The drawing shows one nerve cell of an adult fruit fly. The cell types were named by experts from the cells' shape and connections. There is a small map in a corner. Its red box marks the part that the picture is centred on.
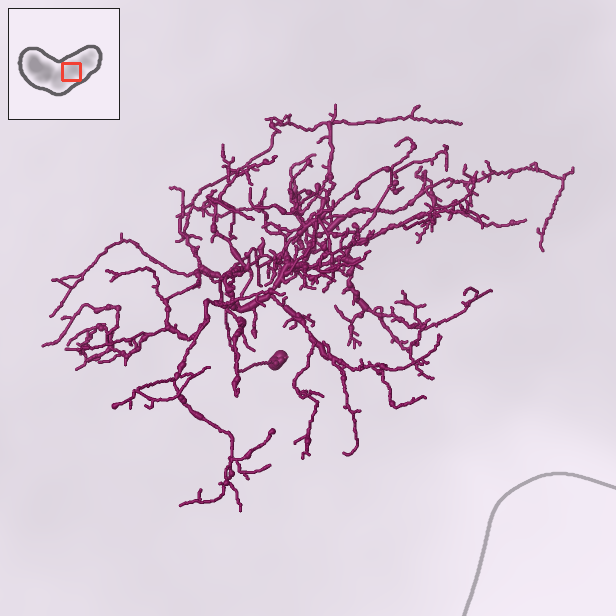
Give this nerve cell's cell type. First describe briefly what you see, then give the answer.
More than a hundred branch ends can be seen. In this view it is wider than it is tall. Its broad class is nerve-cord intrinsic neuron. The cell type is IN00A051.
